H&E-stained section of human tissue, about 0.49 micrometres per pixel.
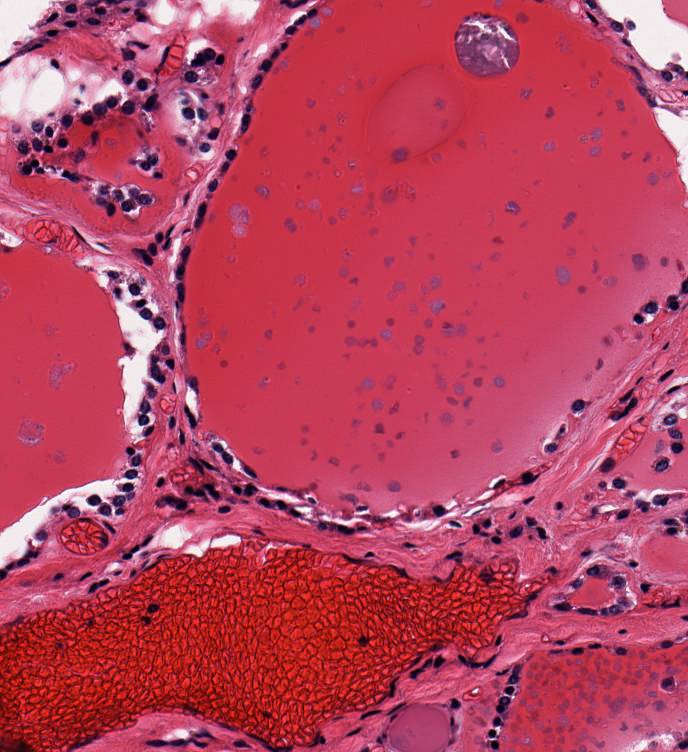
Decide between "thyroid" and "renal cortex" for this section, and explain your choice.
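This is thyroid. First, large rounded follicles filled with homogeneous pink material occupy most of the field, the largest in the upper centre and right. Second, each follicle is lined by a single layer of flattened cells with dark, elongated nuclei. Third, thin bands of pink fibrous stroma with scattered nuclei separate the follicles.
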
